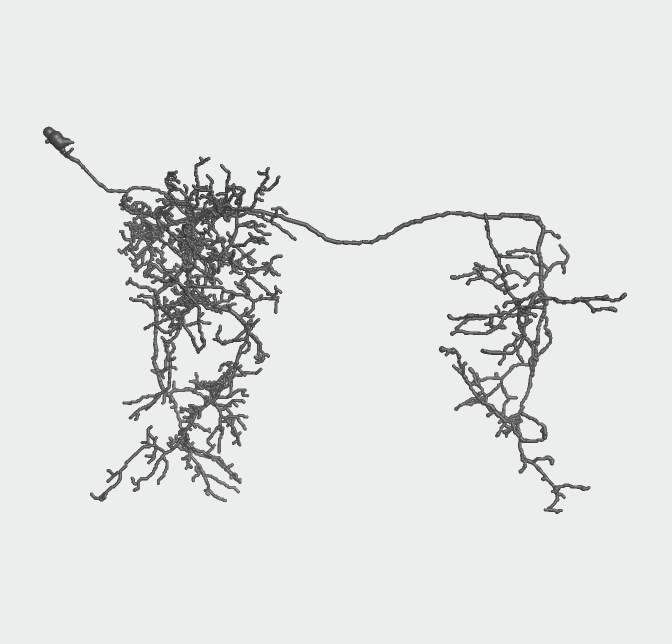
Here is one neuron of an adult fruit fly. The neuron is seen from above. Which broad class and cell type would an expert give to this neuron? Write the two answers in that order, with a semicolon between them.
central-brain intrinsic neuron; LAL108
